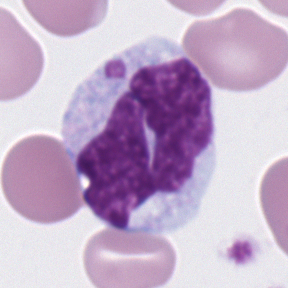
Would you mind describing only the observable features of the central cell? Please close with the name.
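A smooth oval outline. Within, a folded nucleus with a narrow slit running lengthwise down its middle; no nucleoli visible. In the cytoplasm at the upper left of the cell, a single small purple dot. Cell: monocyte.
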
